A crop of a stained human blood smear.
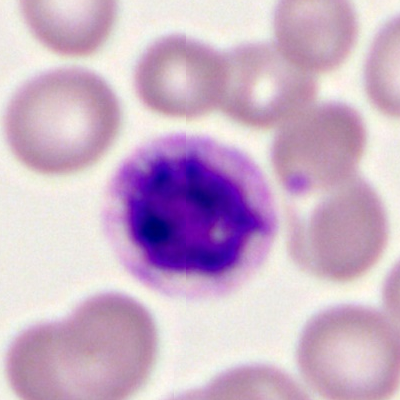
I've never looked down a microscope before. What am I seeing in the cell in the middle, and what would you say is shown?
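An irregular, angular outline marks the nucleus of this round, smooth-edged cell. The cytoplasm around it is pale pinkish-lilac, with fine purple specks scattered through it. The cell is a basophil.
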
